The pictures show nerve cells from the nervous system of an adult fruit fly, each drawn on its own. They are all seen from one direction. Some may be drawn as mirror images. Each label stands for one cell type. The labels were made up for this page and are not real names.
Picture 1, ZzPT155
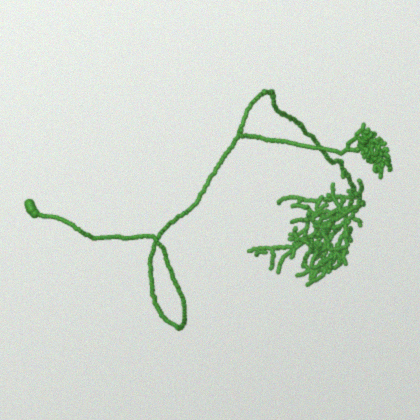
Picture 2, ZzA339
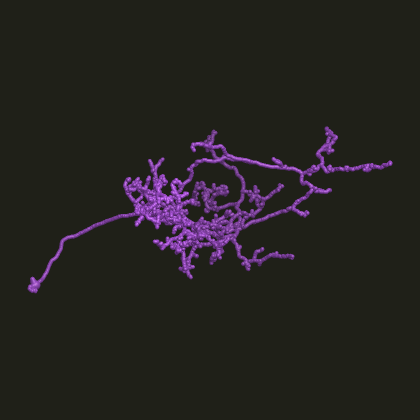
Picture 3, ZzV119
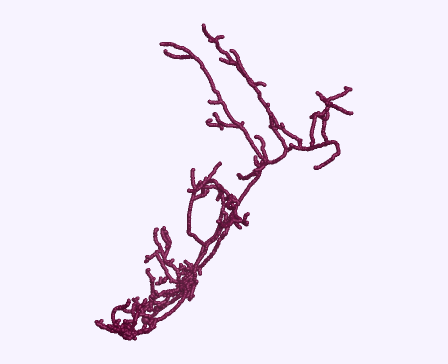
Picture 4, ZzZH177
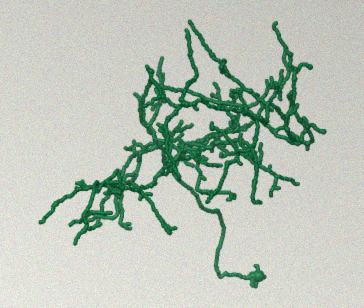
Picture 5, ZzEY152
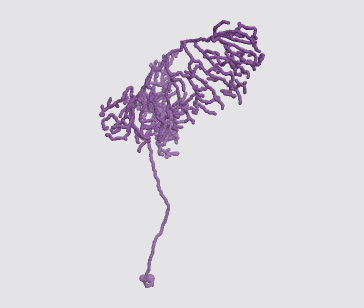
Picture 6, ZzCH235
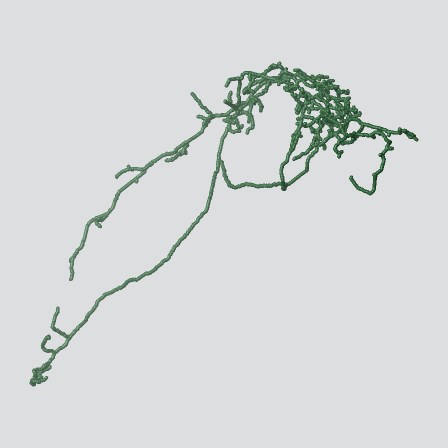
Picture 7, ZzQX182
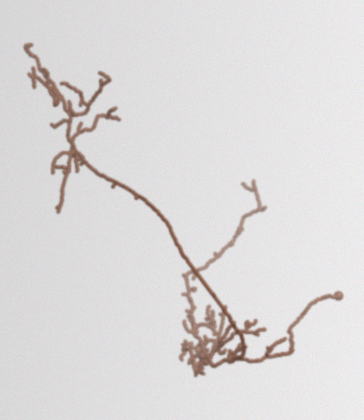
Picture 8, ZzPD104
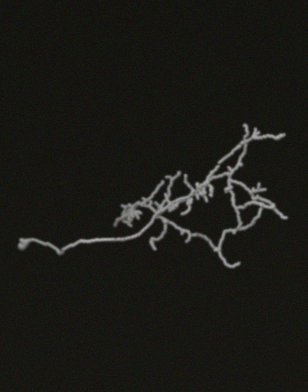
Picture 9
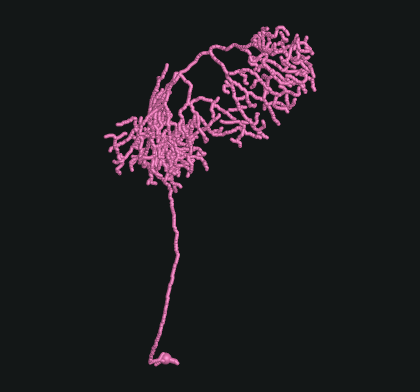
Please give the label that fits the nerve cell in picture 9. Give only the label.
ZzEY152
